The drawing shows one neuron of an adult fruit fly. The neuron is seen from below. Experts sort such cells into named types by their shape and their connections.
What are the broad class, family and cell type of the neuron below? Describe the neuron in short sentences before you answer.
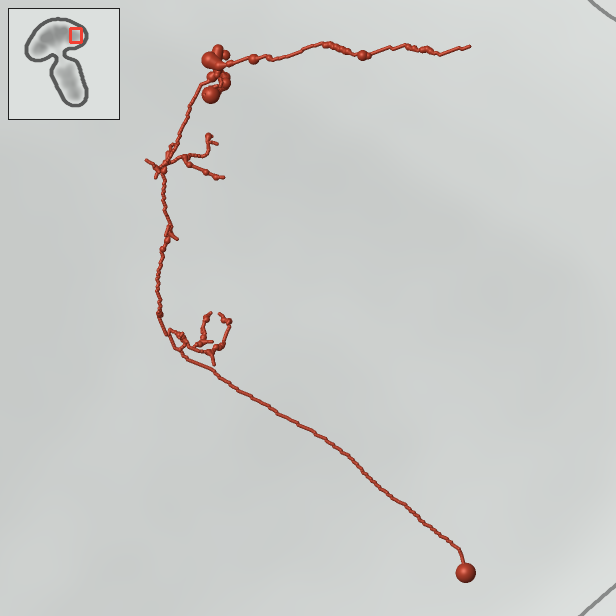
It lies in the brain. The cell body is at the lower right of the picture. Its broad class is optic-lobe intrinsic neuron. The family is C. Its cell type is C2.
